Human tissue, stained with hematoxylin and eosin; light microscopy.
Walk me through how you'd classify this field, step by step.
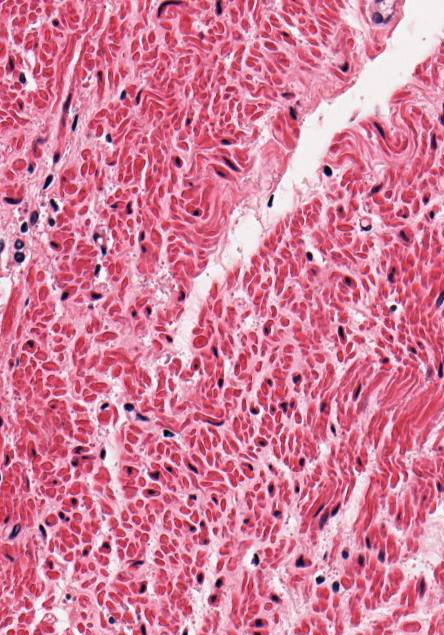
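What you're looking at is smooth muscle. Look along the right edge: there the fibres are cut lengthwise and follow a wavy course.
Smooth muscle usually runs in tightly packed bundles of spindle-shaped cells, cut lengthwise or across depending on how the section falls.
Between the muscle bundles lies only scant, pale, loose connective tissue.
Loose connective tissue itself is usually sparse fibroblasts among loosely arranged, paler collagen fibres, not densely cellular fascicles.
No epithelium or glands appear anywhere in the field.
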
